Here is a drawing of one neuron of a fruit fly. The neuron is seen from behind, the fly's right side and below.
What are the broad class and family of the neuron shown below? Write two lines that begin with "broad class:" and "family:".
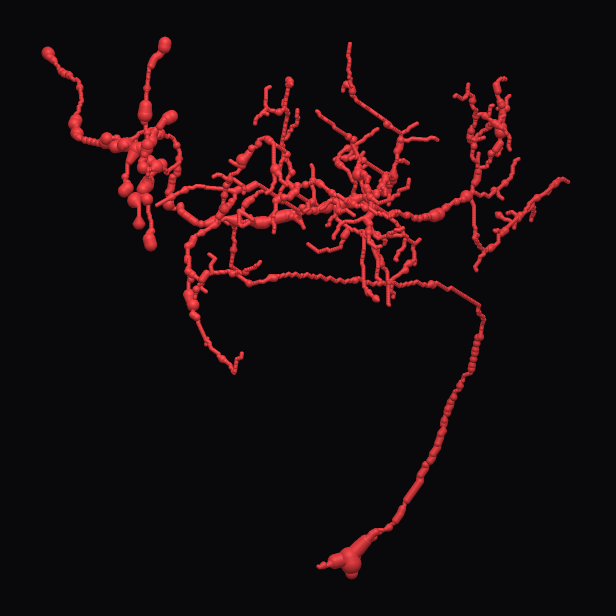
broad class: central-brain intrinsic neuron
family: hemilineage WEDa2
